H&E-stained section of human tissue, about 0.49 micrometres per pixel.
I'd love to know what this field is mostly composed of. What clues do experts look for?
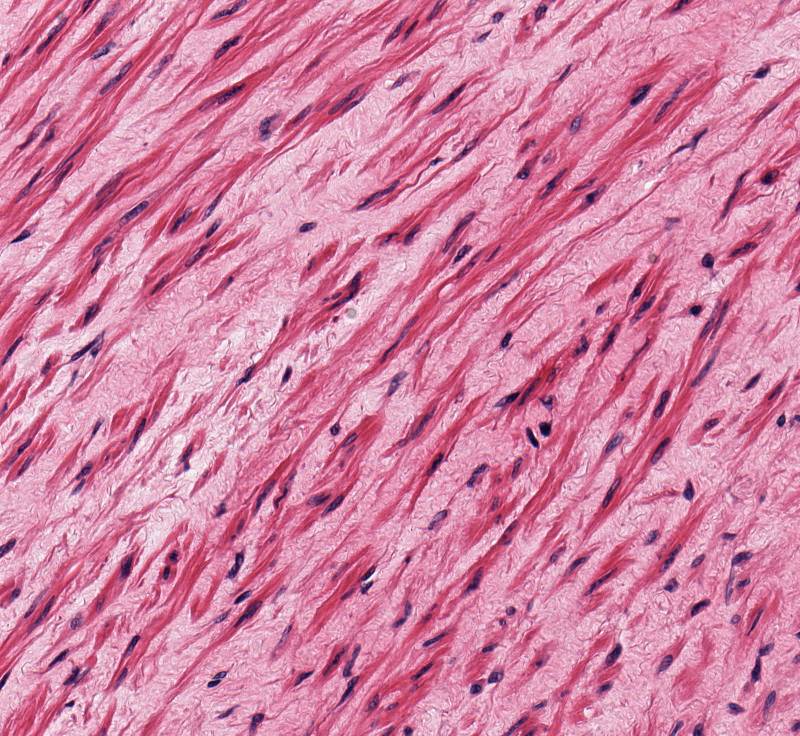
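The tunica media of an artery occupies the field. Spindle cells and fibres run in parallel streams diagonally across the whole field, from lower left to upper right. The spindle cells have bright red-pink cytoplasm and are grouped into elongated bundles. Their nuclei are elongated, dark purple and aligned with the long axis of each cell.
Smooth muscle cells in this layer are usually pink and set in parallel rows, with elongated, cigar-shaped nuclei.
Between the bundles lies a paler pink stroma of fine wavy fibres.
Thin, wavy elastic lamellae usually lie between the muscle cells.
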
